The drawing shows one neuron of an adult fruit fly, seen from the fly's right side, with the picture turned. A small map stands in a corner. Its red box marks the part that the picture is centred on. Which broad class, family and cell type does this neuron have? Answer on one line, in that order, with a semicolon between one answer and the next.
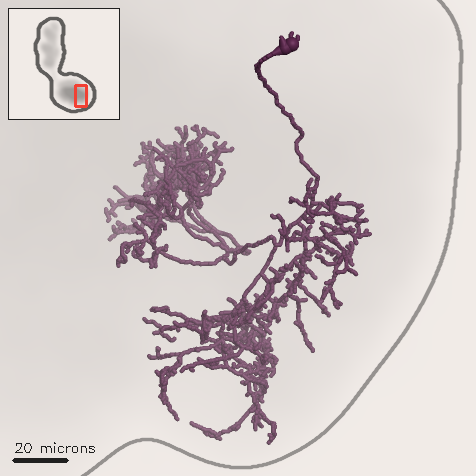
central-brain intrinsic neuron; class CX; FB4X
